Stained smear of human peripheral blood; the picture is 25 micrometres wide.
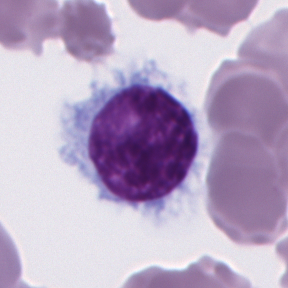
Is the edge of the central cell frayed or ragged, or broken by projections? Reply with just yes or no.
Yes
